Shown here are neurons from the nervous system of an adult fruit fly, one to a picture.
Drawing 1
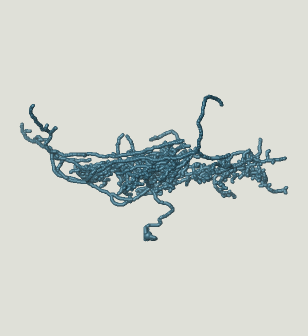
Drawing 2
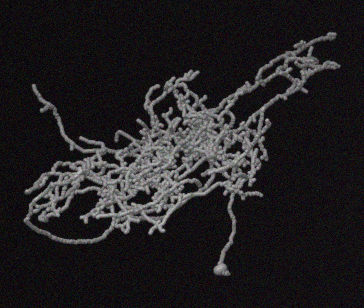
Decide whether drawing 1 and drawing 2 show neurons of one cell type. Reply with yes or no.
yes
